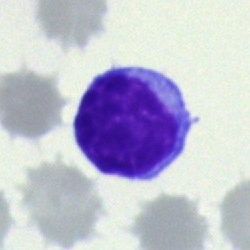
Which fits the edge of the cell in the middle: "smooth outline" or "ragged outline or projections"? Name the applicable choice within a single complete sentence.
In outline, this cell is rough rather than smooth and even.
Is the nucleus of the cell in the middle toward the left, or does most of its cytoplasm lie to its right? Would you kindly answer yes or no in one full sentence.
Yes, the nucleus is found toward the left, whether upper, middle or lower.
